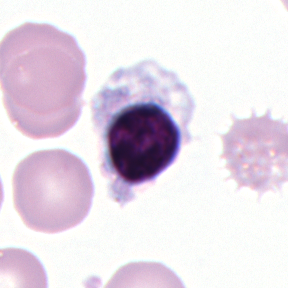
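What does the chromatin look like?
Dense and dark purple.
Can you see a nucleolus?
No, none is visible in the nucleus.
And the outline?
Irregular, with fine ragged projections.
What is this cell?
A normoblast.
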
